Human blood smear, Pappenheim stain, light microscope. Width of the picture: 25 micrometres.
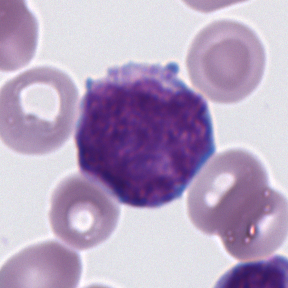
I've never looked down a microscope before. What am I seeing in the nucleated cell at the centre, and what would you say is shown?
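This one's about 13 micrometres across, and its outline is somewhat angular rather than a smooth circle, with a ragged top edge carrying small projections. The nucleus is round in outline and fills about 80% of the cell's area; its chromatin is mottled, darker clumps among lighter patches. No granules show in the cytoplasm. What you're looking at is an atypical promyelocyte.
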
